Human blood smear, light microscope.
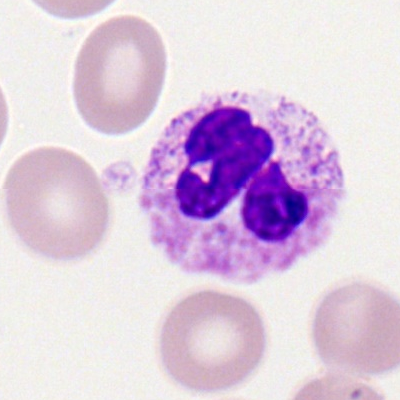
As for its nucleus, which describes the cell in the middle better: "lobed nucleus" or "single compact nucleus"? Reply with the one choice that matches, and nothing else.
Lobed nucleus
